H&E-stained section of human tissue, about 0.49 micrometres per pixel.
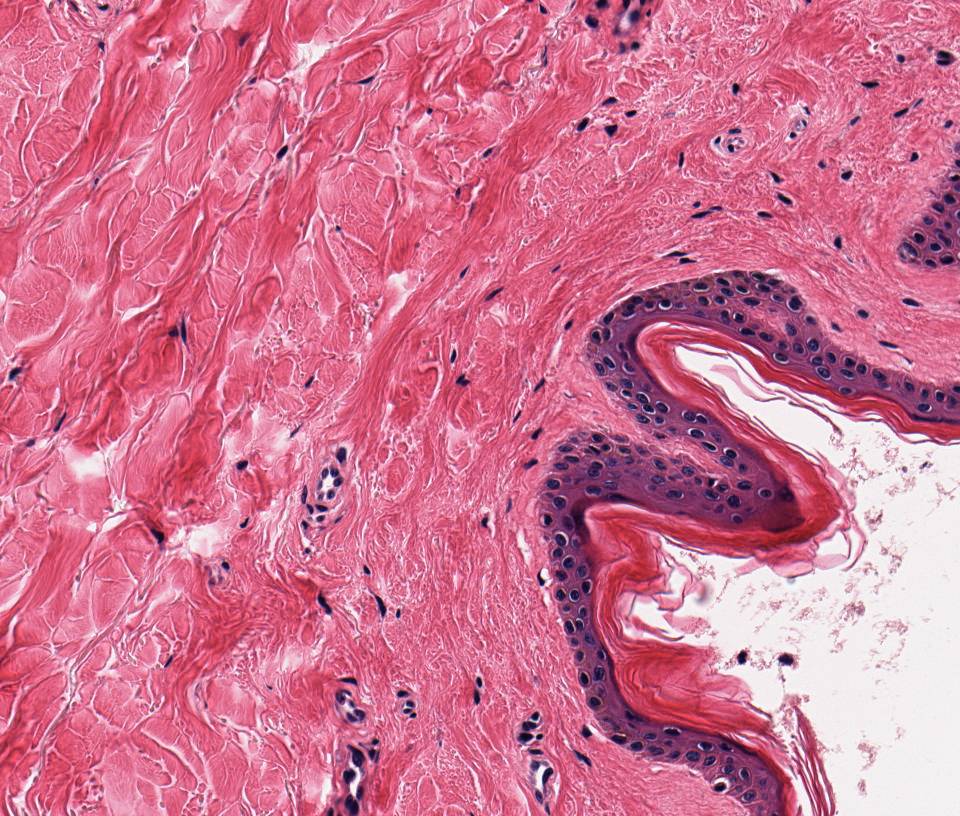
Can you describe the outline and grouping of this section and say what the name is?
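Down the right side runs a folded strip of stratified squamous epithelium, connective tissue filling the rest. A compact, layered, bright pink keratin layer covers it, facing empty white space with scattered small flakes of pink debris. In the connective tissue, cells are sparse, with small dark elongated nuclei between fibres. It's skin of the suprapubic region.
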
